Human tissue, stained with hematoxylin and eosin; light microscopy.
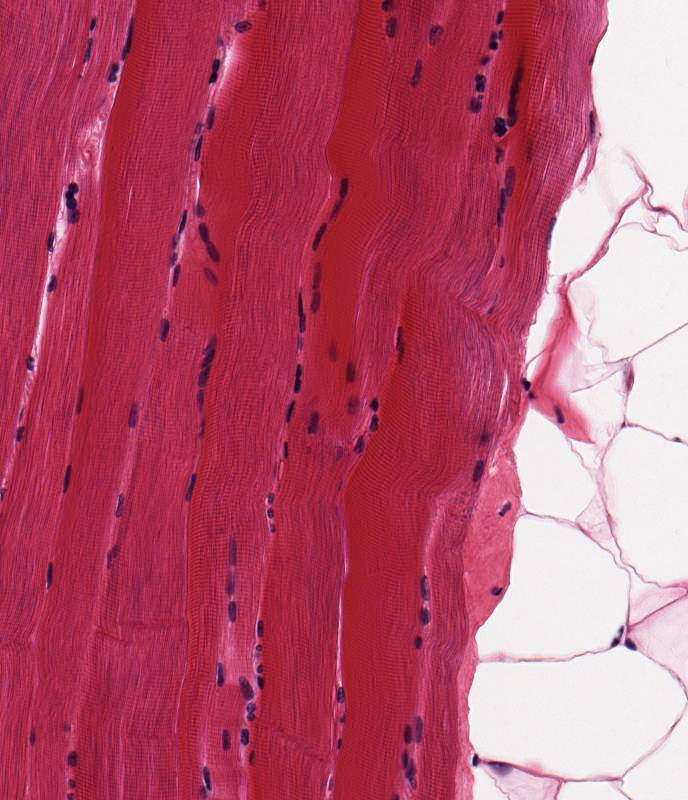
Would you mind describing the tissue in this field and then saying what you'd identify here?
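Long, parallel muscle fibres run roughly top to bottom through the left and central field. Fine transverse cross-striations mark their length. Elongated dark nuclei sit at the fibre borders, not centrally. The cytoplasm stains a deep red-pink with eosin. This is skeletal muscle.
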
